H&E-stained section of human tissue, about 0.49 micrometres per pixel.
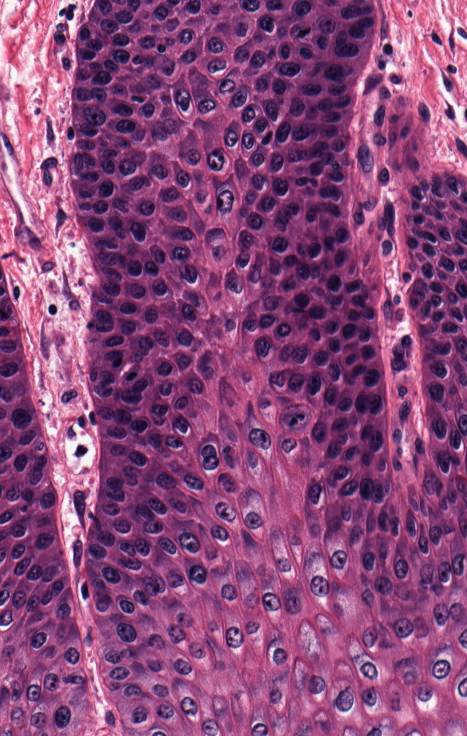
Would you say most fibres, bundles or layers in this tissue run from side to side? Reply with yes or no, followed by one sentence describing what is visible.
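No. A broad band of stratified squamous epithelium runs vertically through the middle of the field, flanked by narrow strips of pink connective tissue on the left and right.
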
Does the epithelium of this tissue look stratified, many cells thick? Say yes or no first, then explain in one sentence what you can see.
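Yes. A broad band of stratified squamous epithelium runs vertically through the middle of the field, flanked by narrow strips of pink connective tissue on the left and right.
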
